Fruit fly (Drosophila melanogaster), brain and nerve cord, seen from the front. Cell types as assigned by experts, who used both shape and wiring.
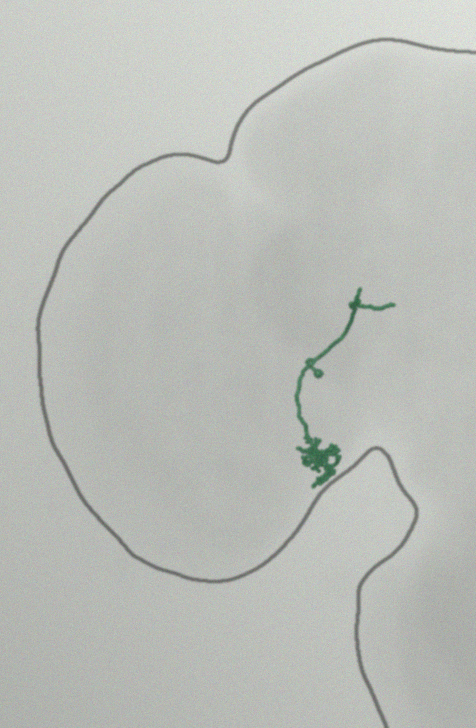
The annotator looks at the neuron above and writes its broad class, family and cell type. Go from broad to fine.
visual projection neuron; LPC; LPC2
